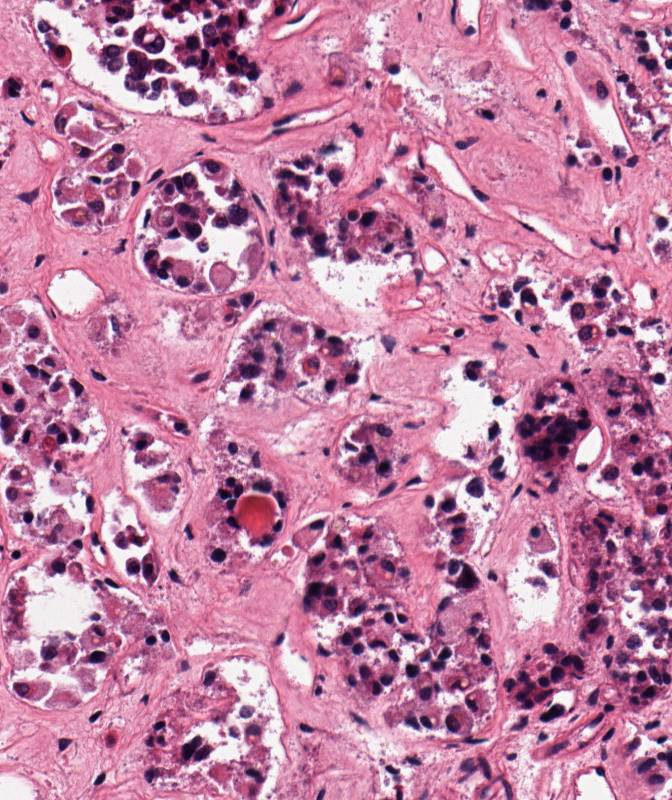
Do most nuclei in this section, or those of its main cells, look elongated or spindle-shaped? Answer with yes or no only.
No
